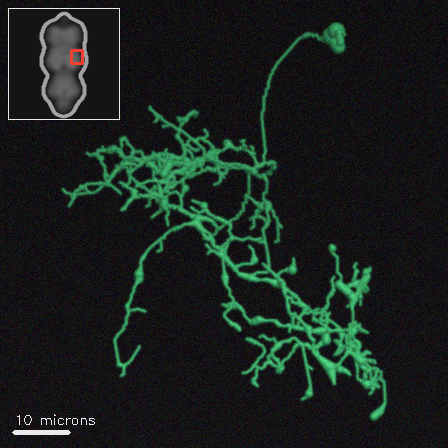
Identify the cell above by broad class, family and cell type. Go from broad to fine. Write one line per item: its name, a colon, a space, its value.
broad class: nerve-cord intrinsic neuron
family: hemilineage 08A
cell type: IN08A049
